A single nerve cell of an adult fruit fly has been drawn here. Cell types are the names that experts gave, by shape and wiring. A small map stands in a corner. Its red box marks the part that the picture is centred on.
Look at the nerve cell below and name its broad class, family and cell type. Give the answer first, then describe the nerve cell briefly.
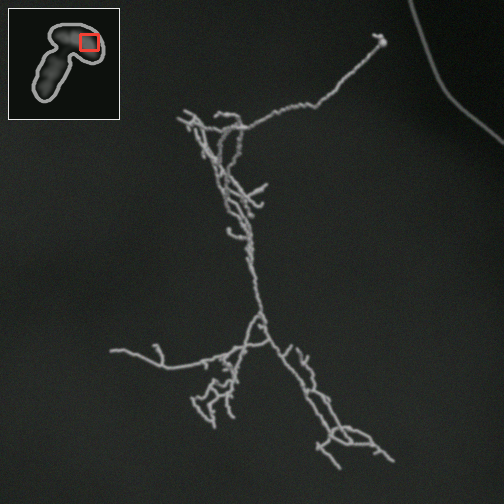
It is a central-brain intrinsic neuron. Its family is hemilineage EBa1. Its cell type is SMP166. It lies in the brain. The cell body can be seen at the upper right of the picture. The picture shows dozens of branch ends.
